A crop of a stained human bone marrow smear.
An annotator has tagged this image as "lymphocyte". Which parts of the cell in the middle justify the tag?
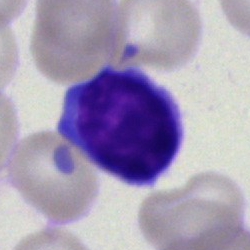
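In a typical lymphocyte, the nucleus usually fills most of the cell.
That goes with what you see here: the nucleus takes up nearly the whole cell, leaving very little cytoplasm.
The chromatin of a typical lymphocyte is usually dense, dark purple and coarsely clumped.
This lymphocyte's chromatin is dense and dark purple as well, with a few slightly paler patches. Now look at the outline, which is roughly round with slightly angular, uneven edges, and at the scant blue cytoplasm, which shows mainly as a rim on the left side.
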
